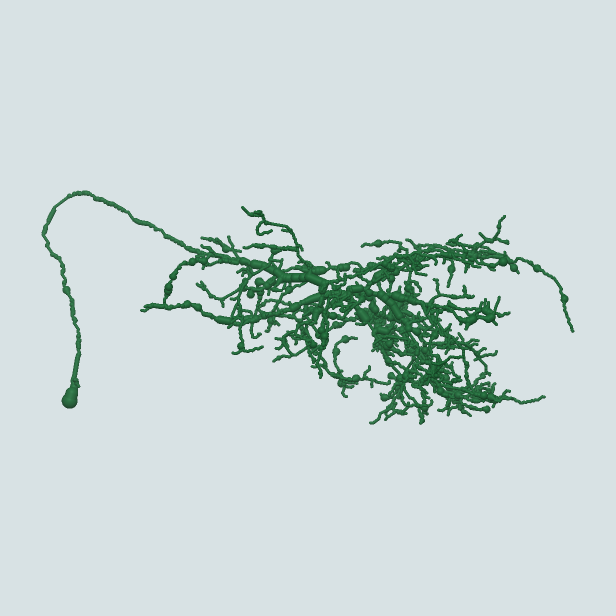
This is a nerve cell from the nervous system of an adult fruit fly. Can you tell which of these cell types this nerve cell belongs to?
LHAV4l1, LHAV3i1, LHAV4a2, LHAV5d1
LHAV4l1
